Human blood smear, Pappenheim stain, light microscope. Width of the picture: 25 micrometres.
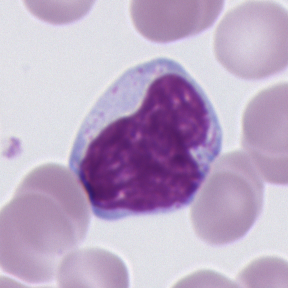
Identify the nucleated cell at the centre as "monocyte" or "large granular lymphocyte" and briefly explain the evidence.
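That's a large granular lymphocyte. Its chromatin is dense and clumped, with small pale gaps between the clumps.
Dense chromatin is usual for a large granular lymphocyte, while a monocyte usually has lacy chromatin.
The cytoplasm is pale blue, with only a few granules.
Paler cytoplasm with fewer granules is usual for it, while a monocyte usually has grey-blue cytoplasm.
The granules are fine and reddish-purple, and there is a shallow notch in the upper edge of the nucleus.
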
